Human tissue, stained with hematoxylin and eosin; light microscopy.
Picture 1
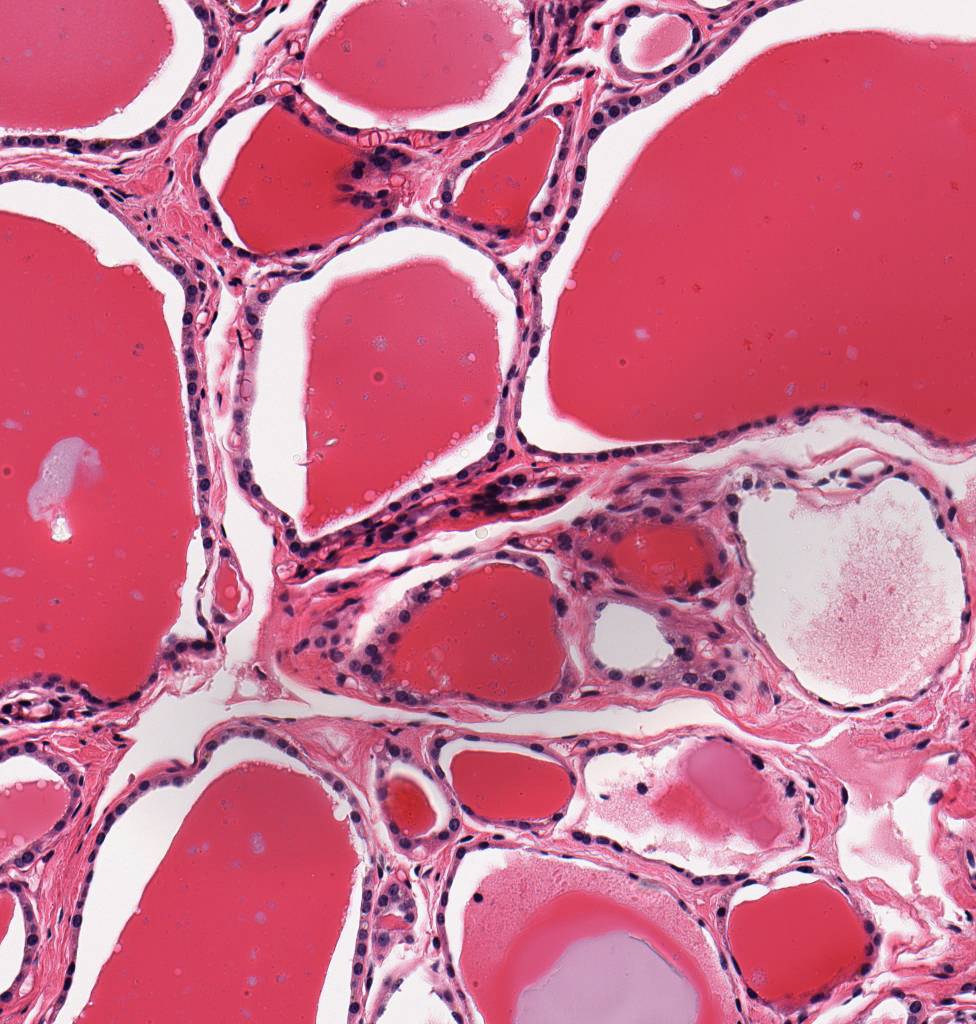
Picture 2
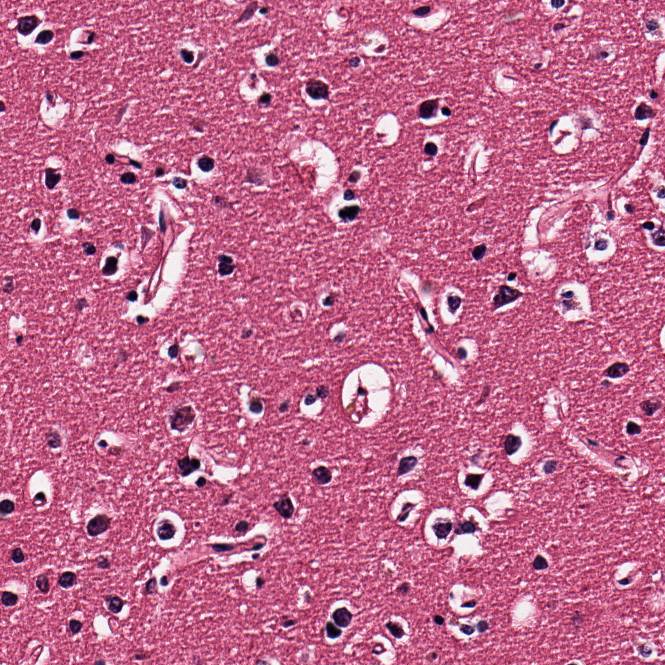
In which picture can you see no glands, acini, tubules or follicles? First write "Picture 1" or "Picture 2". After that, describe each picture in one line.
Picture 2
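Picture 1: The field is filled with closed follicles of widely varying size, the largest lying at the upper right and along the left edge.
Picture 2: No epithelium, glands or tubules are present anywhere in the field.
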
